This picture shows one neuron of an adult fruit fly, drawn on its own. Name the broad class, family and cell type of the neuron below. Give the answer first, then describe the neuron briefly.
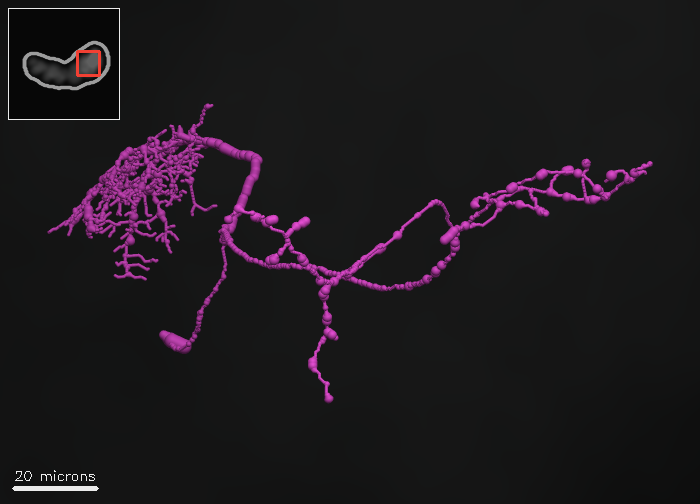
This is a central-brain intrinsic neuron. Its family is hemilineage AOTUv4_dorsal. It is of cell type AOTU002_a. From left to right in the picture it spans about 150 microns. The picture shows dozens of branch ends.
